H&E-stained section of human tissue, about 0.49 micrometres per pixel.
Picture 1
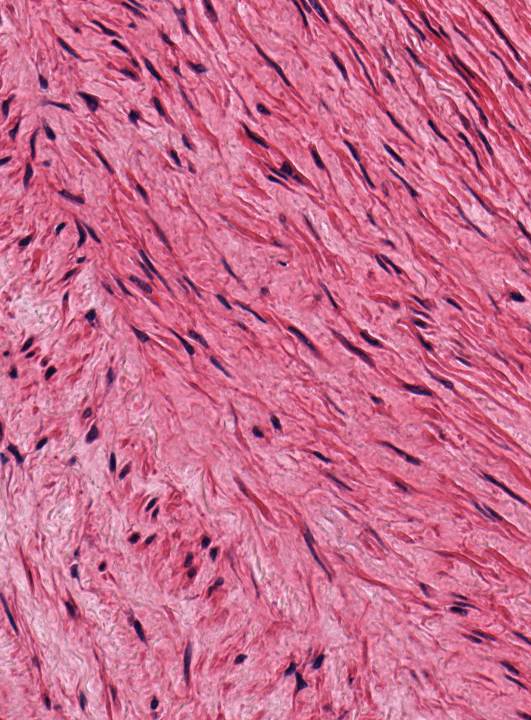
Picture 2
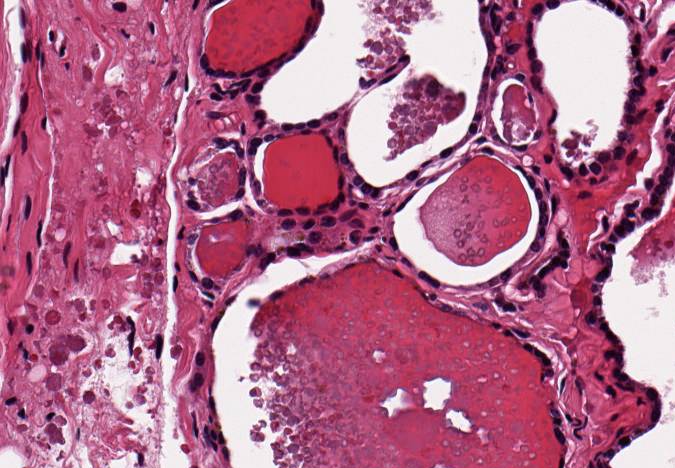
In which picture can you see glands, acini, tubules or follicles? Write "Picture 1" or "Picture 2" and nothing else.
Picture 2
